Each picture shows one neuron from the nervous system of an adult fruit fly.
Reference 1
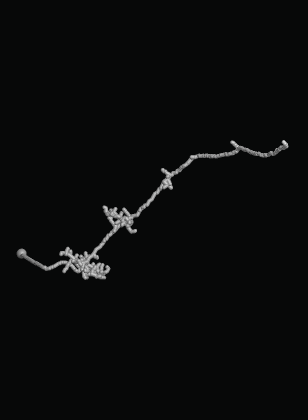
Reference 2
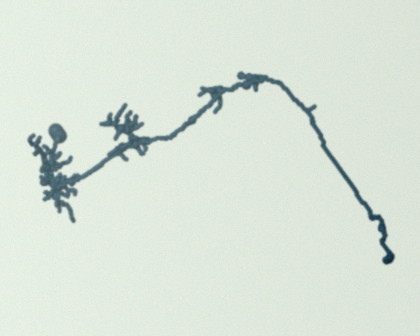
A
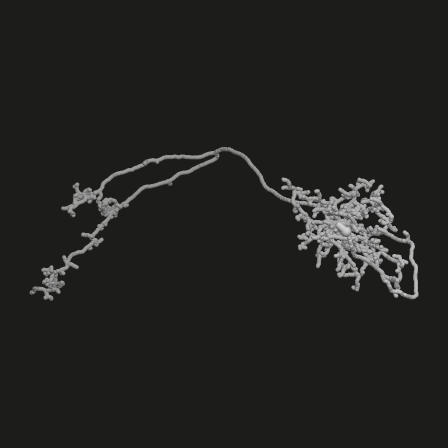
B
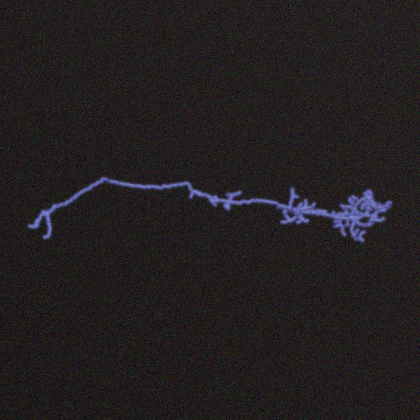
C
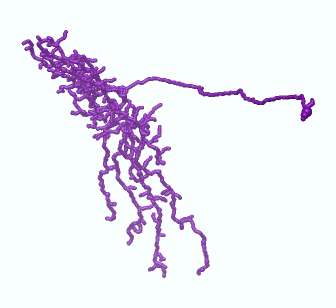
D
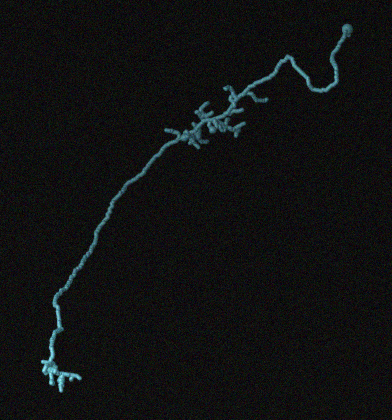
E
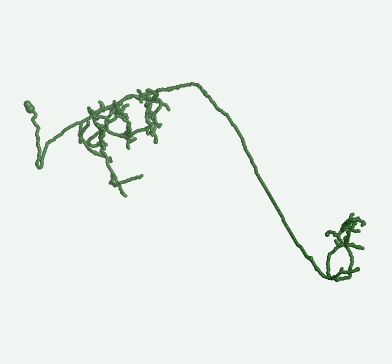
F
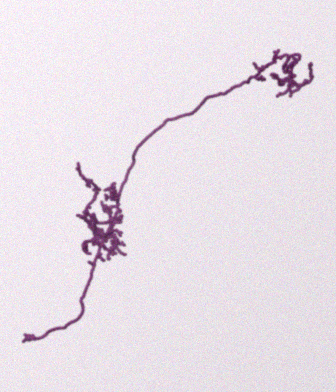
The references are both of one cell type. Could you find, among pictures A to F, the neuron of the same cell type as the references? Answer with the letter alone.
B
